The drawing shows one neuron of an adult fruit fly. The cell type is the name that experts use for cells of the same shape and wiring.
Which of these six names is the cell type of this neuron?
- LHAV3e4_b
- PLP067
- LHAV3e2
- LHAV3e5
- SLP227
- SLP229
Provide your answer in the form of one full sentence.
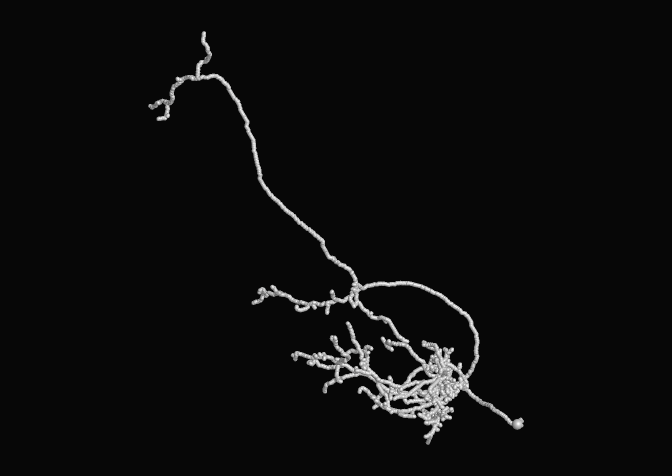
This neuron counts as a member of the cell type SLP227.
